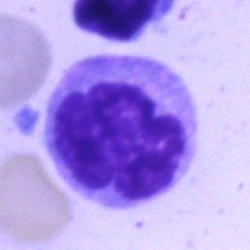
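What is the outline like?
Round and smooth.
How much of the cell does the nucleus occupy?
Most of it.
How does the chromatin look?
Deep purple and clumped, with small paler spots.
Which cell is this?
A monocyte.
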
